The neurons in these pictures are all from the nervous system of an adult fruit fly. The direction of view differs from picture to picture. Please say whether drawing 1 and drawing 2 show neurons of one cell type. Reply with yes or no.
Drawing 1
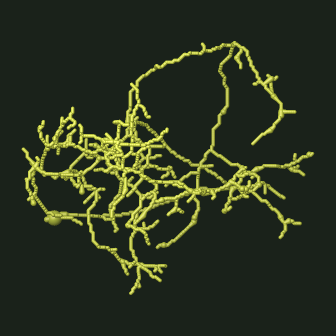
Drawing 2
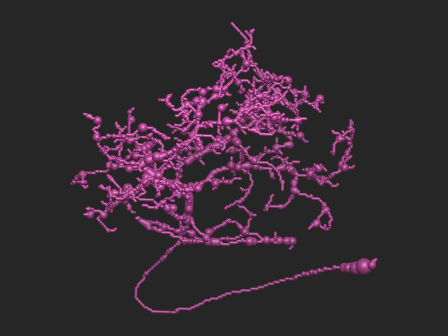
no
